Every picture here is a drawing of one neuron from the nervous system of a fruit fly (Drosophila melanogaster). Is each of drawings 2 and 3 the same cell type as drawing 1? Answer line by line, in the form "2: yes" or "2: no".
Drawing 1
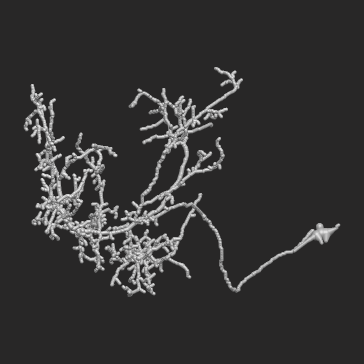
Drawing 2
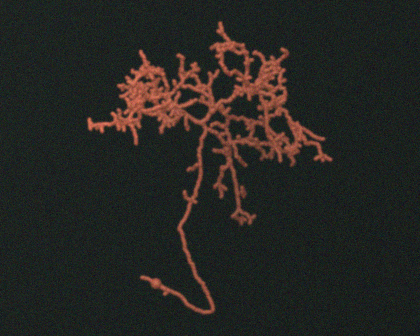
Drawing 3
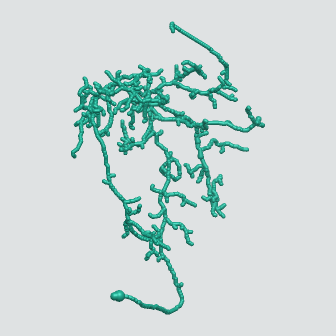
2: no
3: no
